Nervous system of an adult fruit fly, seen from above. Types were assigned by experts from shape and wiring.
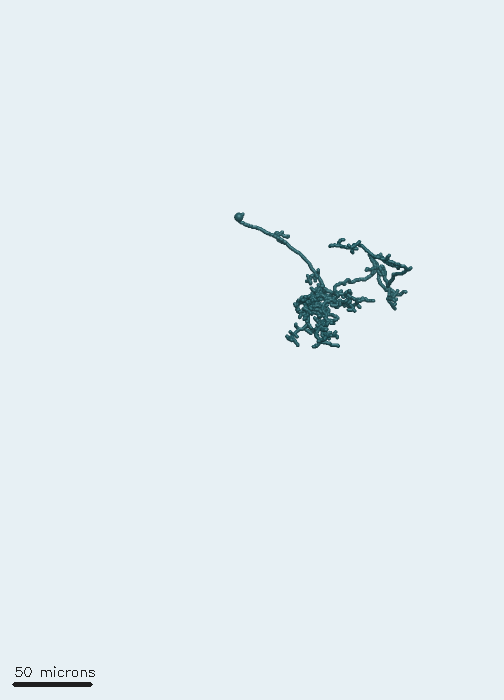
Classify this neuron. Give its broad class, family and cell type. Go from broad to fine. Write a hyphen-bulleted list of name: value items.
- broad class: central-brain intrinsic neuron
- family: hemilineage VLPl2_posterior
- cell type: CB2379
